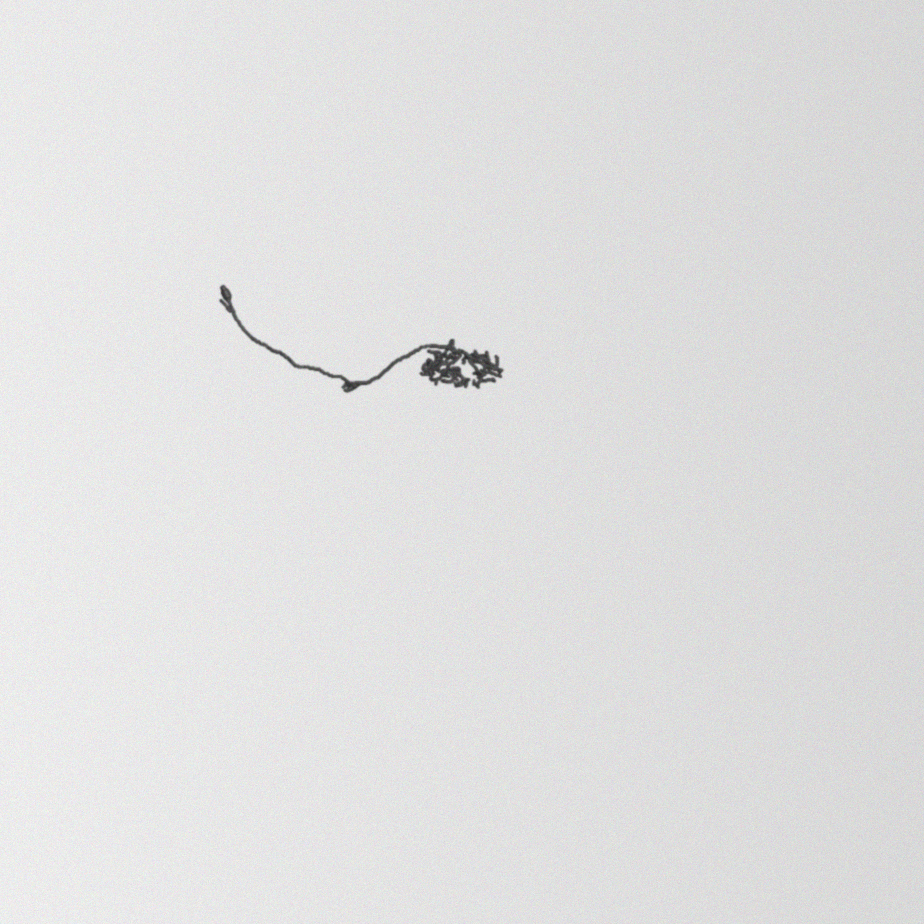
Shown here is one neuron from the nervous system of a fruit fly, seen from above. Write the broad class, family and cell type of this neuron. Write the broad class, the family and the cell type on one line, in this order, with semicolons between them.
central-brain intrinsic neuron; hemilineage EBa1; ER3d_d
